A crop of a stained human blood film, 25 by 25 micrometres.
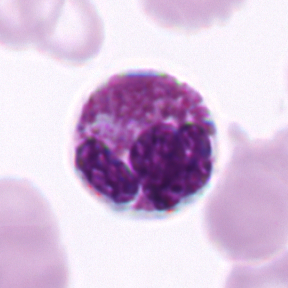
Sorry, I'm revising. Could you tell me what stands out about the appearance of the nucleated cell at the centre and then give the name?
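Nucleus: two lobes, both lying in the lower half of the cell. Chromatin dark, coarsely clumped. Cytoplasm above the nucleus filled with coarse purple granules. Cell about 13 micrometres across. Name: eosinophil.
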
